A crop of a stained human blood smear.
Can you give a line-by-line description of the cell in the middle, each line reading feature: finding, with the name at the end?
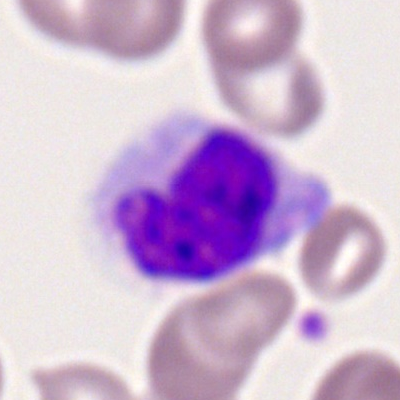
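Nucleus: irregular, with folds and indentations
Chromatin: dark purple, darker clumped areas
Granules: nothing distinct in the cytoplasm
Vacuoles: none there either
Cell: monocyte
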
